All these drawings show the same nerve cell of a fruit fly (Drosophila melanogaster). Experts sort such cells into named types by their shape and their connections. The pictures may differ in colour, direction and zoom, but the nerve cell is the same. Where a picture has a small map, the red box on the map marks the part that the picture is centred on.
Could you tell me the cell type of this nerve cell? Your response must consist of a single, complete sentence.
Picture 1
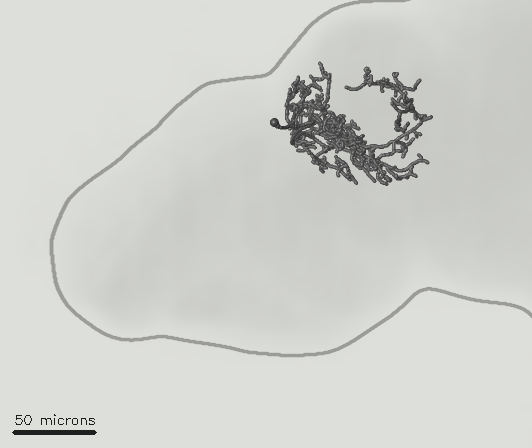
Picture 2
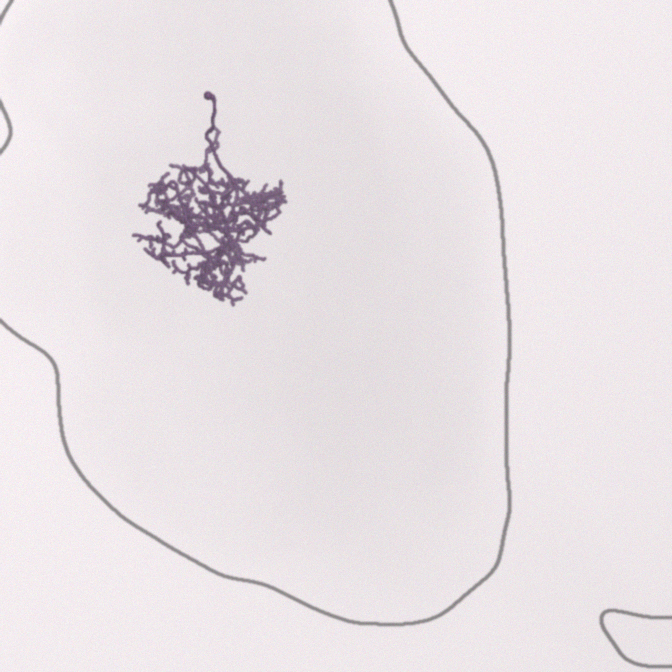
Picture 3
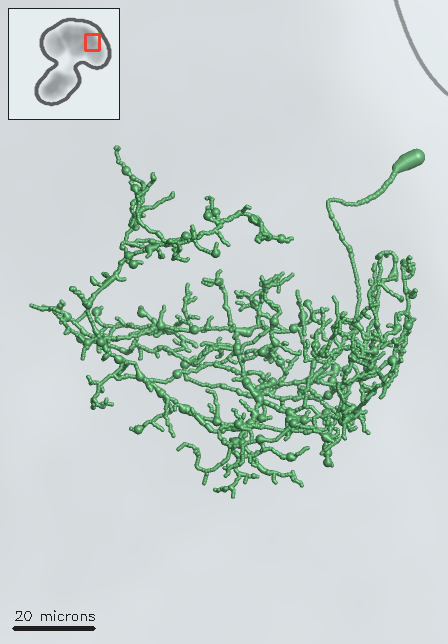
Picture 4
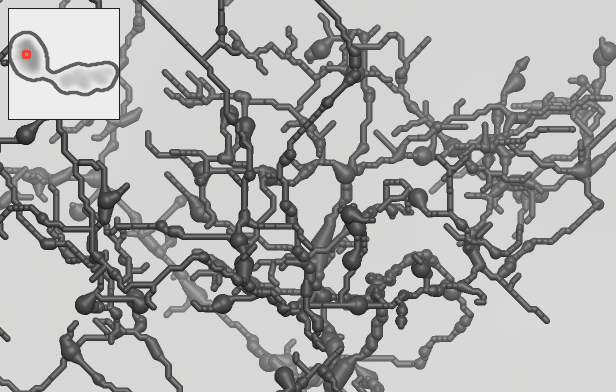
Under cell type classification, the nerve cell is PVLP081.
